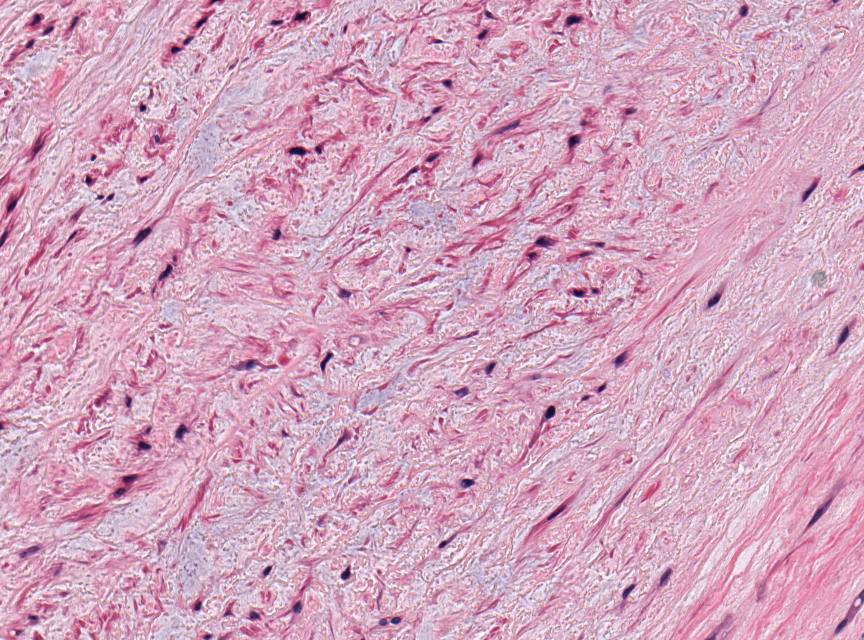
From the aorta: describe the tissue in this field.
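Look first at the whole field: it is all fibrous connective tissue, and you won't find epithelium anywhere in it. In the centre and on the left, notice how the collagen fibres are wavy and loosely, irregularly arranged. Now the nuclei: small, dark-staining, elongated or ovoid, in keeping with spindle cells. They are sparse and widely spaced, with no dense clusters of cells.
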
